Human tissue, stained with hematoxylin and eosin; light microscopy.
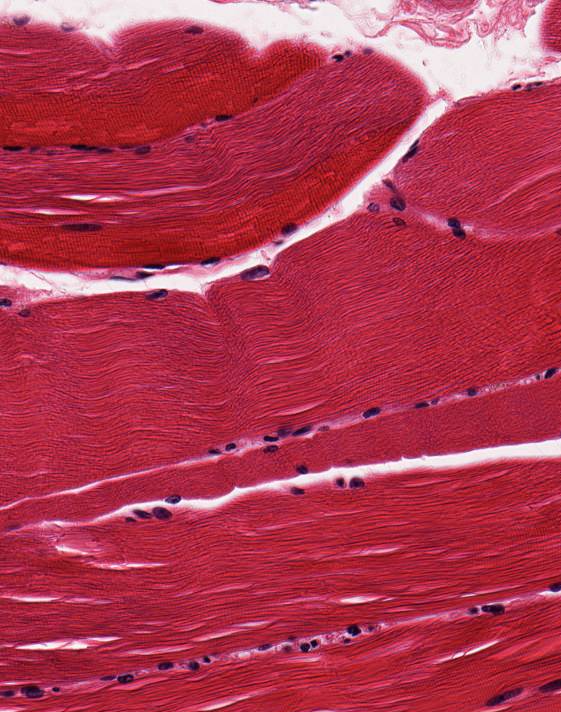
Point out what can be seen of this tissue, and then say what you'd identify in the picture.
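Fibres: long, unbranched, running roughly horizontally, gently wavy. Nuclei: dark purple, at fibre edges, not central. Staining: upper-left fibres deeper red than those lower in the field. Top edge: small amount of pale pink loose connective tissue. Tissue: skeletal muscle.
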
